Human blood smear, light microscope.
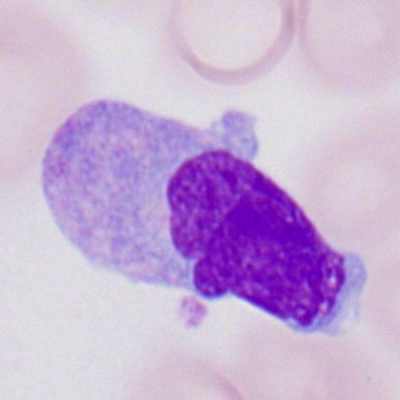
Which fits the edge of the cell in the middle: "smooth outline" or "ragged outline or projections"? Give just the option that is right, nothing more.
Ragged outline or projections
